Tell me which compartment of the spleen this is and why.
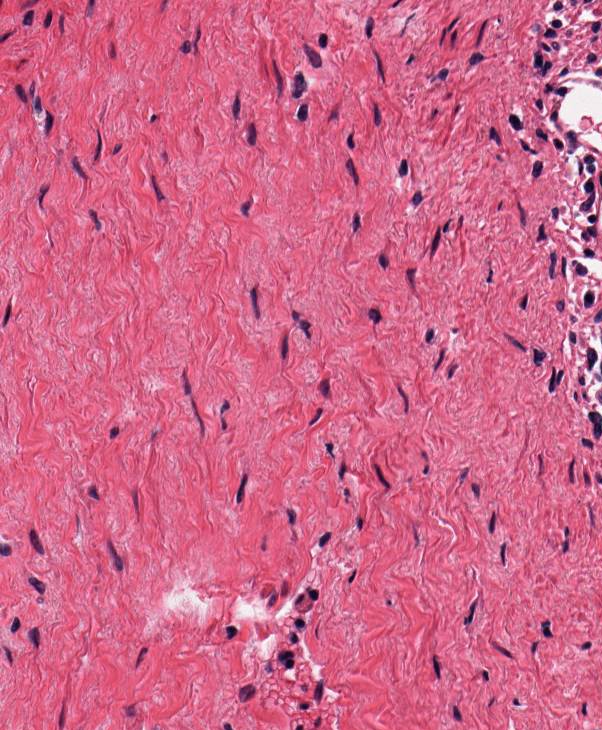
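The part shown is dense connective tissue. Dense pink collagen fills almost the whole field as a uniform sheet of finely wavy fibres. Its nuclei are sparse, slender and spindle-shaped, lying singly and evenly scattered, not gathered into bundles.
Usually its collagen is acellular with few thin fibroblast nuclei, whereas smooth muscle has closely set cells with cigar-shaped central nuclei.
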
